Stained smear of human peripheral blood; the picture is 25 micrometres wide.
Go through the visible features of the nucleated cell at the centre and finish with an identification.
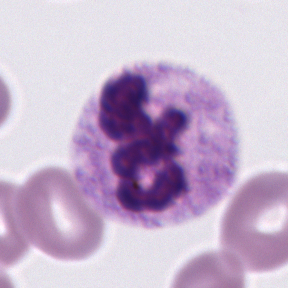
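Round, smooth outline on this one. The nucleus sits left of centre, so there's a wider band of cytoplasm on the right. That cytoplasm is full of fine lilac granules, evenly scattered, and I don't see any vacuoles. It's a segmented neutrophil.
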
